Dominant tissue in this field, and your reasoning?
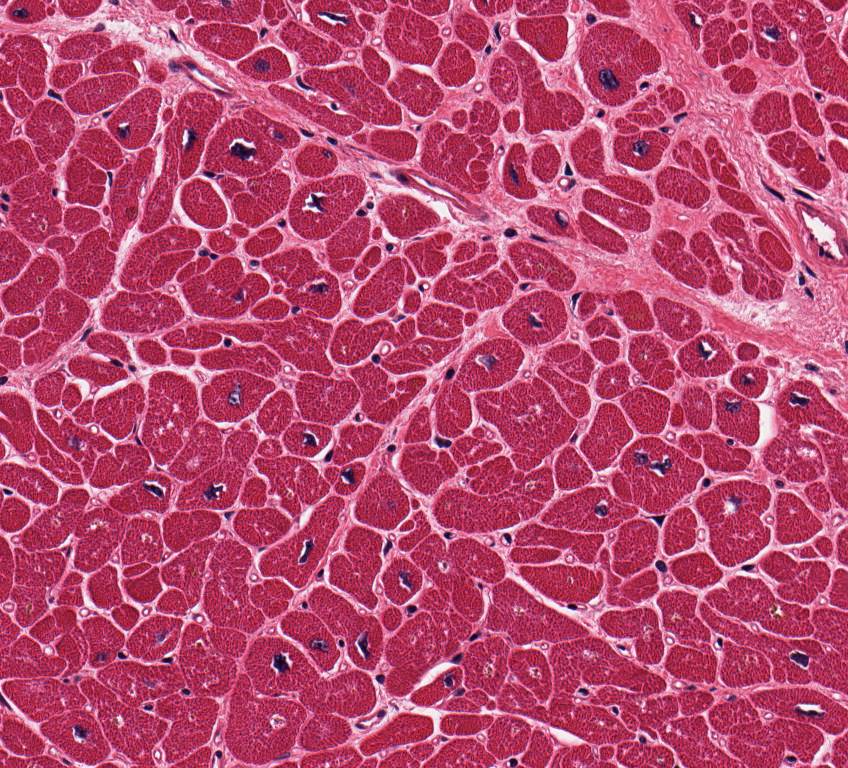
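Myocardium fills this field, its fibres cut mostly across as rounded to polygonal profiles. A single central nucleus marks each nucleated fibre; the cytoplasm is deep red, finely mottled and granular.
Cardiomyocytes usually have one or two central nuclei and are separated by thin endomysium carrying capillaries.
Delicate strands here separate the fibres, holding small round capillaries and dark elongated nuclei.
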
